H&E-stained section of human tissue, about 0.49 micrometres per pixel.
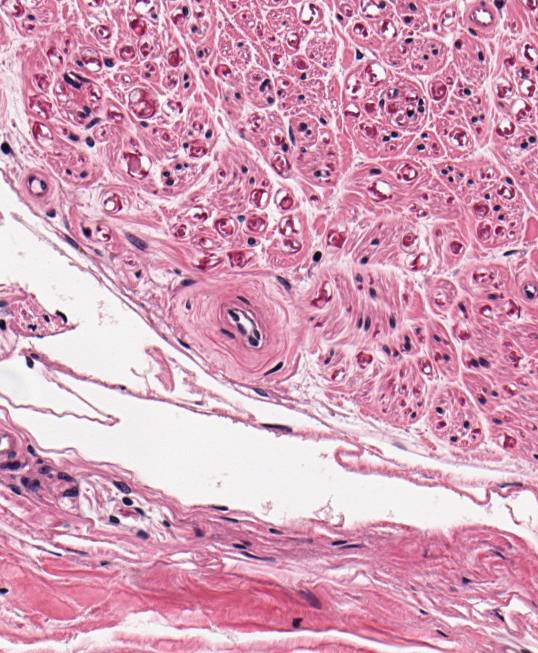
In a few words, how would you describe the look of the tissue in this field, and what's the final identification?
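Upper right two-thirds: many small round profiles grouped by thin pink septa. Many: clear pale halo, central pink dot. Small dark oval or flattened nuclei between them. Near centre, lower left edge of this tissue: small vessel, thick concentric smooth-muscle wall, narrow lumen. Tissue: tibial nerve.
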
